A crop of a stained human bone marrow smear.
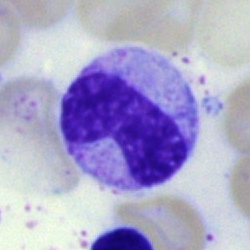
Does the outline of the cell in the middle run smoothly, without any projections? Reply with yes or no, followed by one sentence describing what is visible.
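Yes. The cell outline is round and smooth.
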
